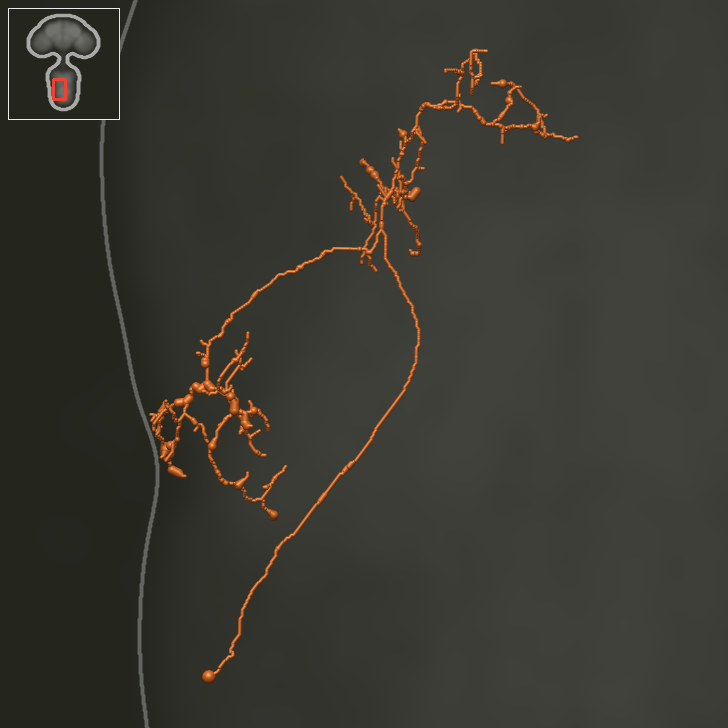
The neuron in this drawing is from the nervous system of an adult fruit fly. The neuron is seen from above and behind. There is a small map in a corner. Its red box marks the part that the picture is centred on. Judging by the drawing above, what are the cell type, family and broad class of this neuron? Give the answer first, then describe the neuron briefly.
It is of cell type IN21A095. The family is hemilineage 21A. It is a nerve-cord intrinsic neuron. It is in the nerve cord and does not reach the brain. The cell body is at the lower left of the picture. Dozens of branch ends can be seen.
